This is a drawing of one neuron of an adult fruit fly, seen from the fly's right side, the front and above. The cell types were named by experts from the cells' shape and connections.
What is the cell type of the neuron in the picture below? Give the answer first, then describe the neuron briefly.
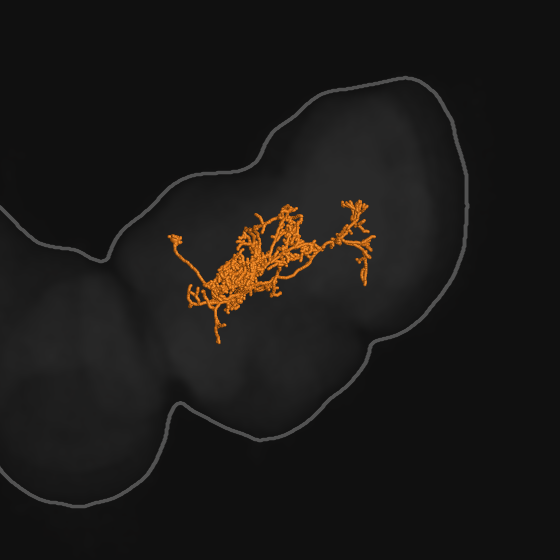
Its cell type is AOTU100m. It is a central-brain intrinsic neuron. As drawn here it is wider than it is tall.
